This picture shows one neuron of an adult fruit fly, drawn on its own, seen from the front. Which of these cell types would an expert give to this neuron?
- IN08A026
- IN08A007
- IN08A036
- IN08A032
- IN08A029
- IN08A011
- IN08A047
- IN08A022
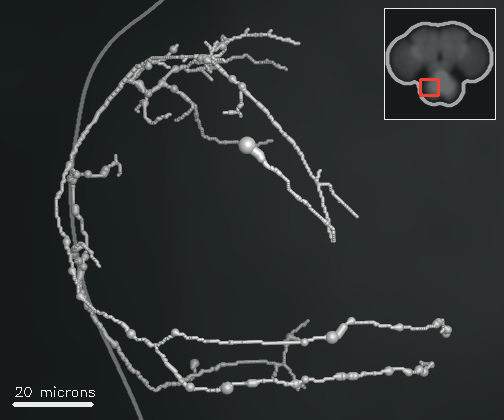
IN08A036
